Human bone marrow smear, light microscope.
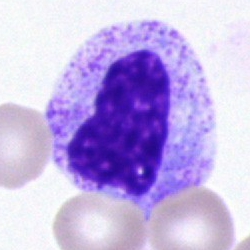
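Metamyelocyte in the middle of the smear: you'll see a roughly oval, smooth outline, and chromatin that's dark purple and dense with small paler patches. The cytoplasm runs wider right of the nucleus than left, with fine purple granules scattered all through it.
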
